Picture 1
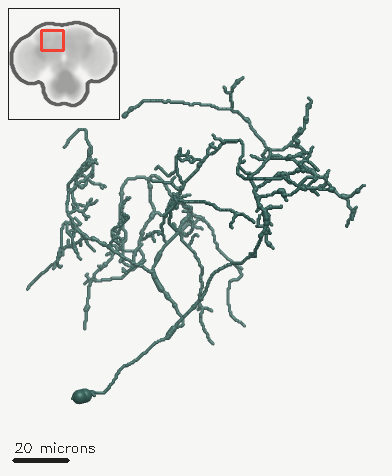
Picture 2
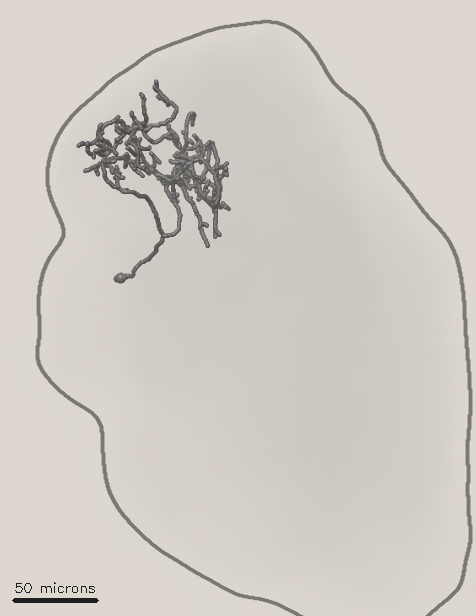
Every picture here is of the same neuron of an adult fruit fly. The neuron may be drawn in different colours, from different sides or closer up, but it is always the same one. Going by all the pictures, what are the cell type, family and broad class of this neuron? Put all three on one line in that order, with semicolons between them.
SIP128m; hemilineage CREl1; central-brain intrinsic neuron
